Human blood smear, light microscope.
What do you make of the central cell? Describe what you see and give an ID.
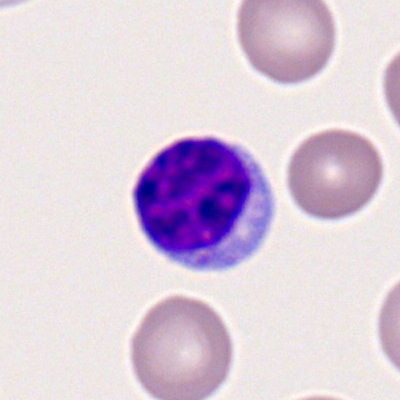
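Most of the cell, I notice, is taken up by the nucleus. The chromatin looks coarse and clumped. On the right side of the nucleus there's a narrow crescent of pale blue cytoplasm. I'd name it a lymphocyte.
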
